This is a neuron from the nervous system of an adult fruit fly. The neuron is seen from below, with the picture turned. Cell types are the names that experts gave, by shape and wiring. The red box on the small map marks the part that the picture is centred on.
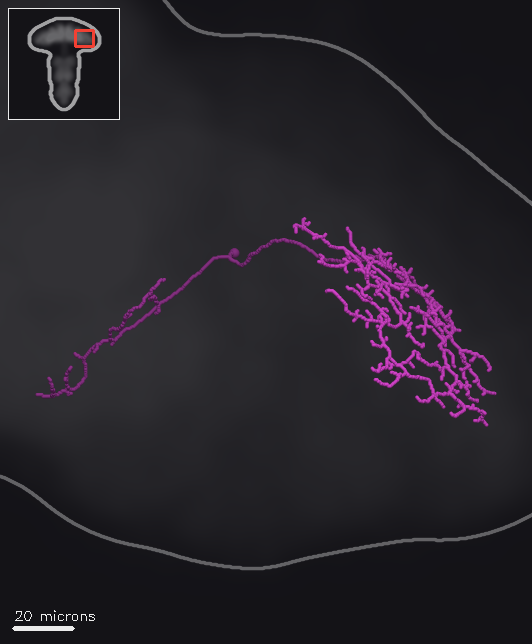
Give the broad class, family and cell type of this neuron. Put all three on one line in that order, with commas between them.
optic-lobe intrinsic neuron, MeLo, MeLo6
